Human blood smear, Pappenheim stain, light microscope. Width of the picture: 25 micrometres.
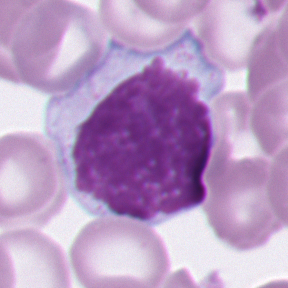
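Typical lymphocyte in a stained smear of human peripheral blood. Nucleus roughly round, about 14 by 12 micrometres, filling most of the cell. Chromatin coarsely clumped and dark purple, small paler gaps between the clumps. Cytoplasm very pale greyish-blue, with a few fine purplish dots, mostly above the nucleus.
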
